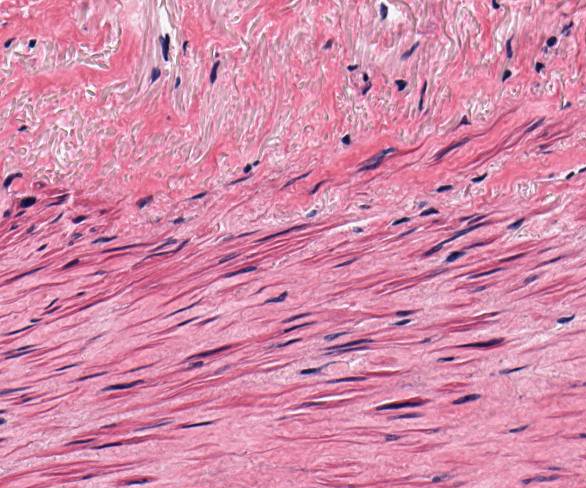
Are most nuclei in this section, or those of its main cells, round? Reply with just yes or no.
No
